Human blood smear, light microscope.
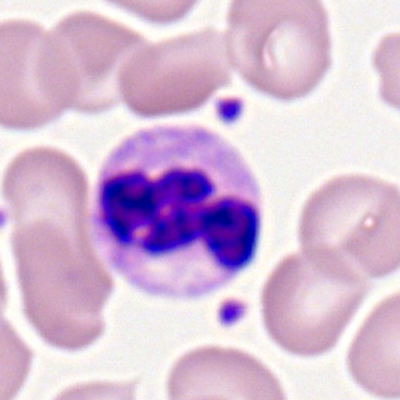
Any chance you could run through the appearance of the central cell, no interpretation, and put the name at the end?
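Begin with the nucleus: it is divided into several lobes, all joined together. Notice how those lobes make a band running across the cell from the left side to the right side. The cytoplasm around them is plentiful and pale pinkish-lilac. If you look closely, it holds fine, faint lilac granules. This is a segmented neutrophil.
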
